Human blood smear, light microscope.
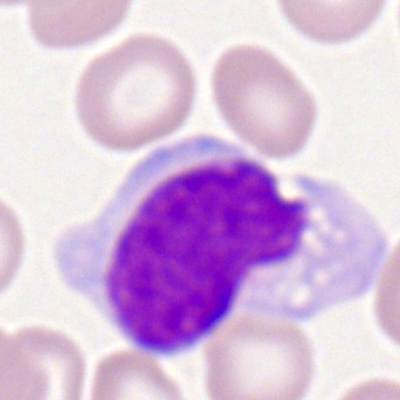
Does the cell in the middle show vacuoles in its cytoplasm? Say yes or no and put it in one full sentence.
Yes, the cytoplasm of this cell is vacuolated, with one or more clear vacuoles.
